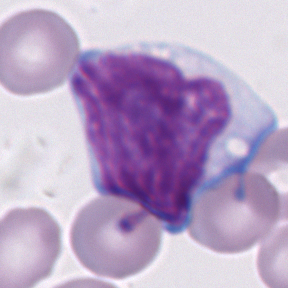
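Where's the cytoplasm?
Mainly on the nucleus's upper right side, pale blue; the nucleus fills most of the cell.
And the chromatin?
Deep purple, apparently drawn into streaks running roughly top to bottom.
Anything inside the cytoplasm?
One small, round, clear vacuole near the cell's right edge.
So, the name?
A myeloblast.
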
